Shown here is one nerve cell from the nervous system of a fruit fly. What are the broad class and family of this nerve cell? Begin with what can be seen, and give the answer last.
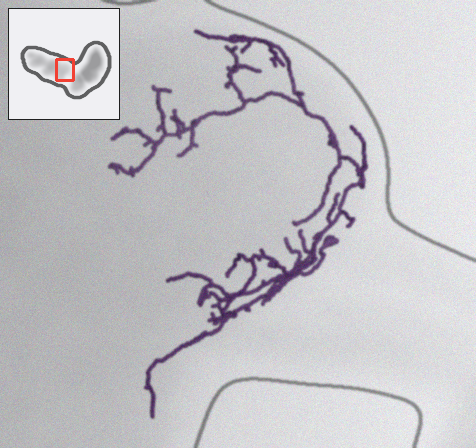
Dozens of branch ends can be seen. As drawn here it is taller than it is wide. It is a nerve-cord intrinsic neuron. Its family is hemilineage 13A.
